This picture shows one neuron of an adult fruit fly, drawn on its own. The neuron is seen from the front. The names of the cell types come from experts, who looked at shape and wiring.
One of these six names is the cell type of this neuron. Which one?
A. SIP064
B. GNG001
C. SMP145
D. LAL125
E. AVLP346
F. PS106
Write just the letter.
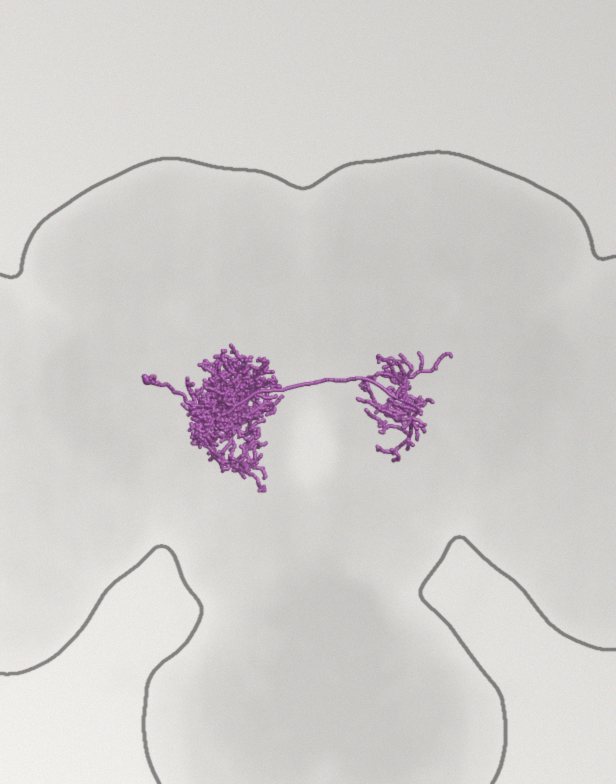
D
